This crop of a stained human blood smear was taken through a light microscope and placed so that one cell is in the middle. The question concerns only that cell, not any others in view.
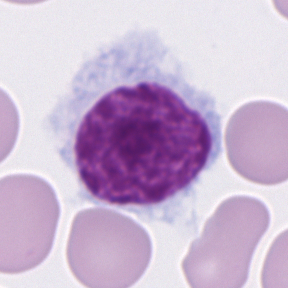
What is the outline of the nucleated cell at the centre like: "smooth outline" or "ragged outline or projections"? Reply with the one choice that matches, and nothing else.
Ragged outline or projections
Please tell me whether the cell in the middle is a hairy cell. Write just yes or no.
yes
